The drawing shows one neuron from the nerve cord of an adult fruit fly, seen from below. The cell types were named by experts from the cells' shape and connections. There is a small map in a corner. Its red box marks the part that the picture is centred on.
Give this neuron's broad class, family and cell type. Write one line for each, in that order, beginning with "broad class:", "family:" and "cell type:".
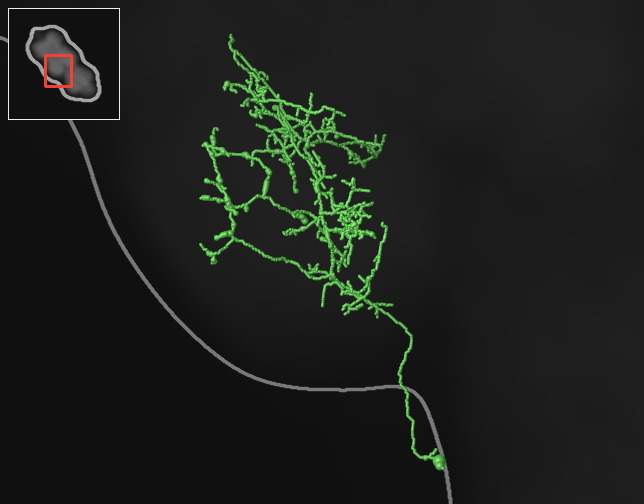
broad class: nerve-cord intrinsic neuron
family: hemilineage 20A.22A
cell type: IN20A.22A017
